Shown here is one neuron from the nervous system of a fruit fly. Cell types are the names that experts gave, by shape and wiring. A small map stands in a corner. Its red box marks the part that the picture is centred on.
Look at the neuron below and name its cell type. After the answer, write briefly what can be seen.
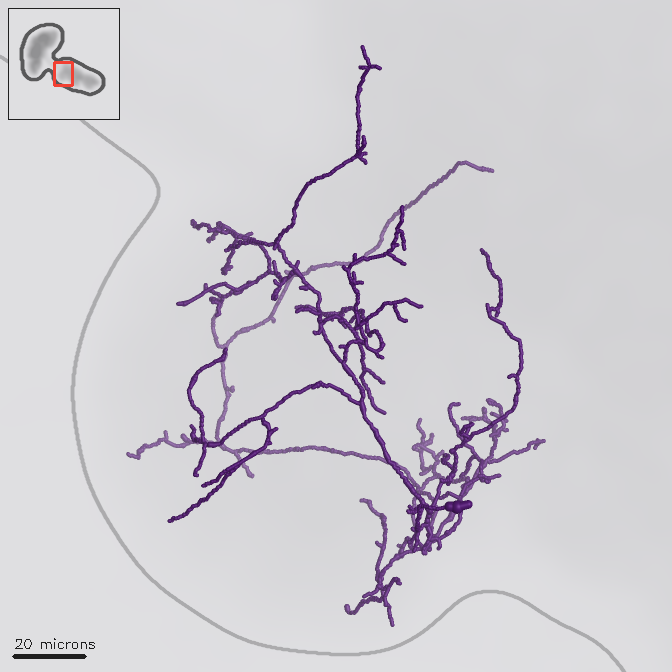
The cell type is IN04B050. This is a nerve-cord intrinsic neuron. It is in the nerve cord and does not reach the brain. From top to bottom in the picture it spans about 160 microns. Dozens of branch ends can be seen.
